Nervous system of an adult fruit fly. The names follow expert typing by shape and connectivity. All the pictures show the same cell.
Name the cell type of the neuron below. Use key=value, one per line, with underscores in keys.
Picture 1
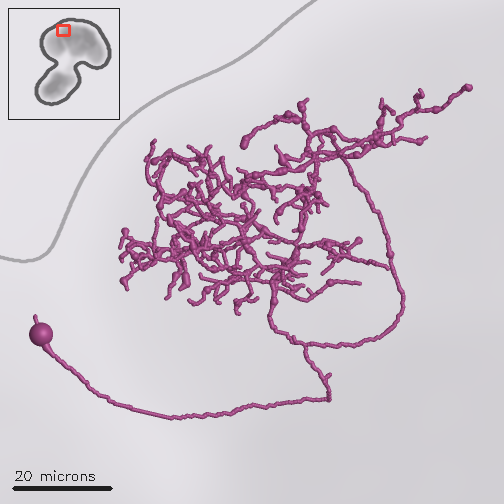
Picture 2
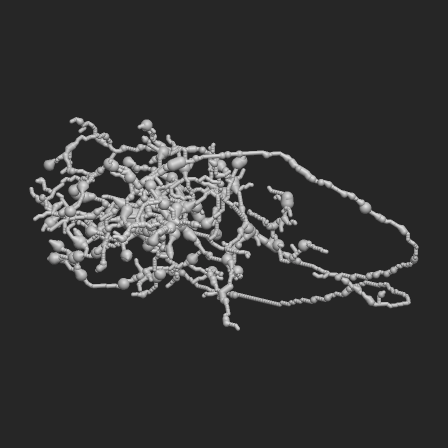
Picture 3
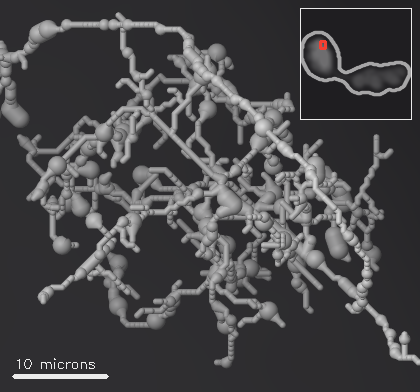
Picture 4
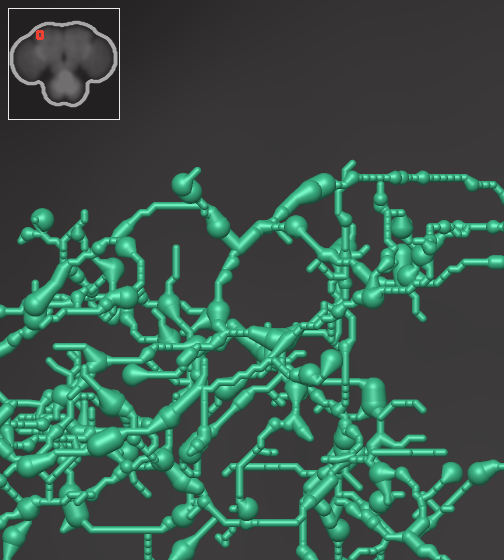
cell_type=LHPV4b1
